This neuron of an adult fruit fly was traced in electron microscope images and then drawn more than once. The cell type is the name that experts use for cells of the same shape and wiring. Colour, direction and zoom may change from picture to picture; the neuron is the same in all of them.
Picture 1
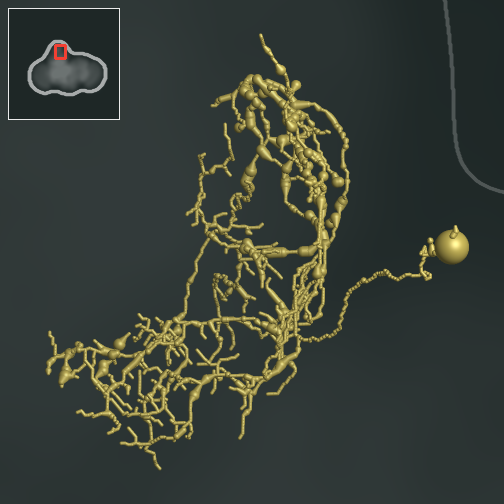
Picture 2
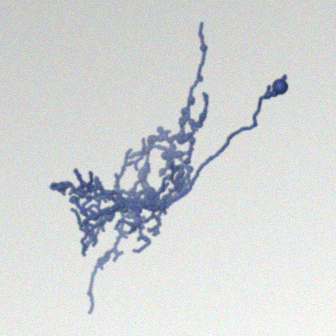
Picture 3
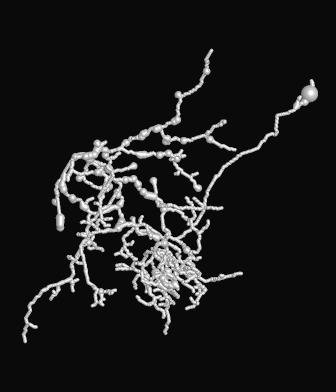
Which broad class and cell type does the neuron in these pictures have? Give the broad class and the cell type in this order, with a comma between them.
nerve-cord intrinsic neuron, INXXX400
